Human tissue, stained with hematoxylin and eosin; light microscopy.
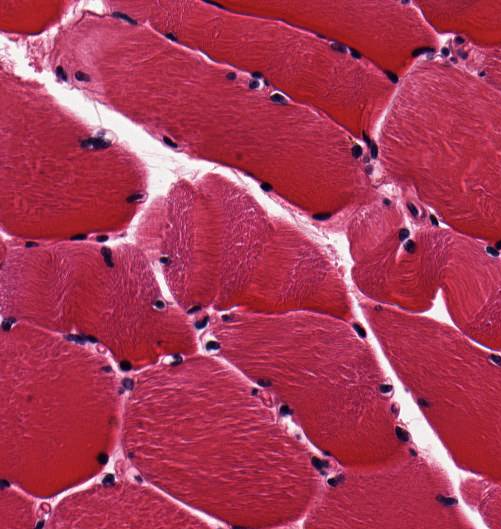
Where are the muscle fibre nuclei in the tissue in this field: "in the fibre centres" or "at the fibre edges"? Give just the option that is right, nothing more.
At the fibre edges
